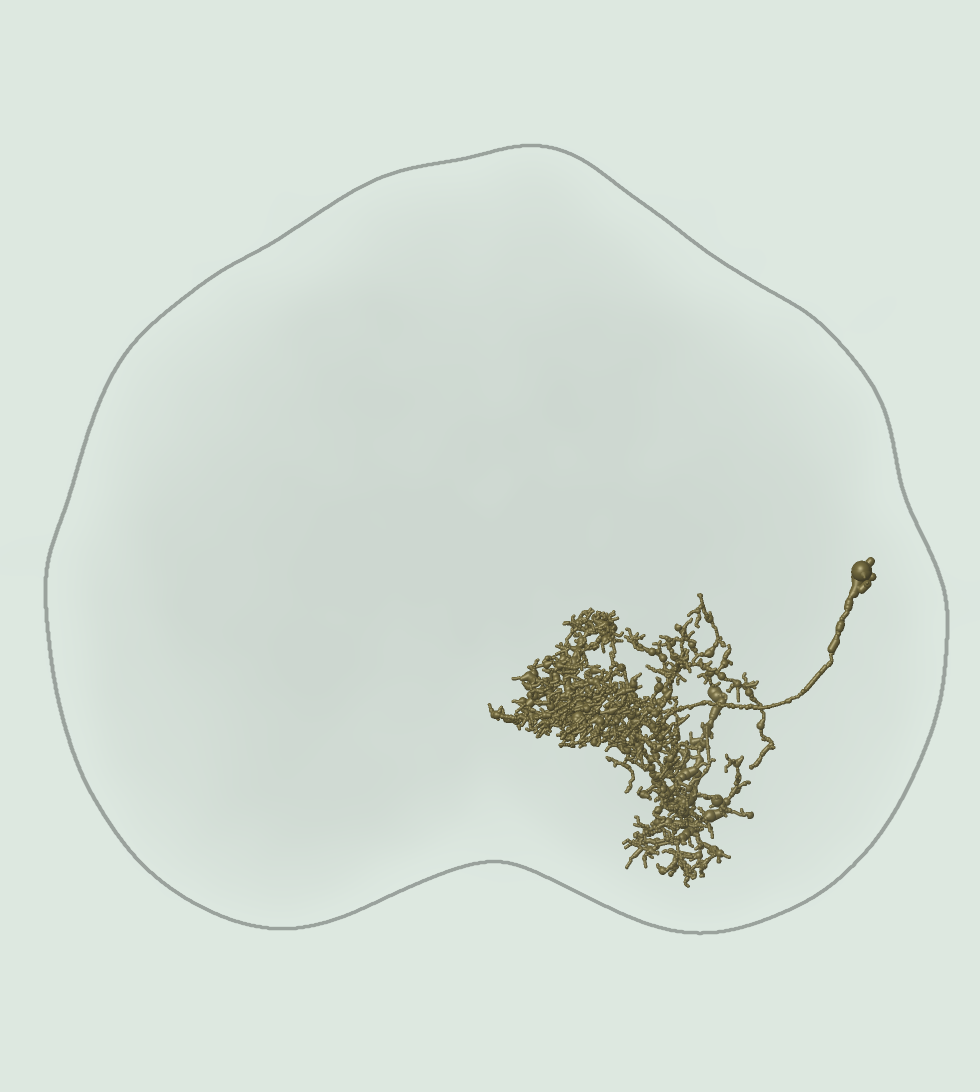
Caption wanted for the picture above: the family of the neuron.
hemilineage 09A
